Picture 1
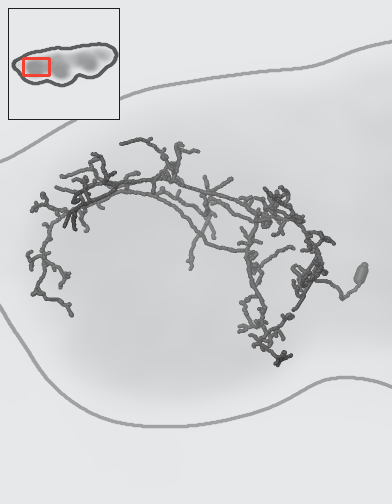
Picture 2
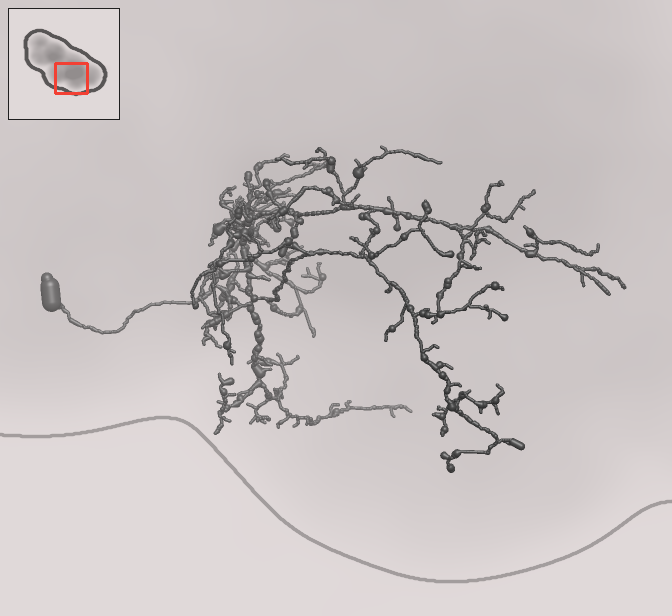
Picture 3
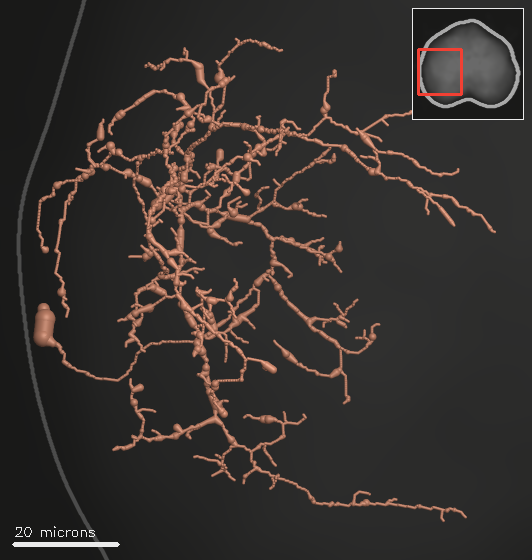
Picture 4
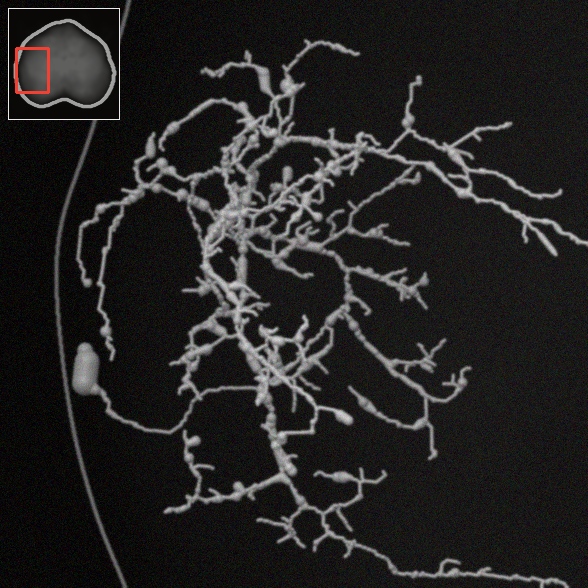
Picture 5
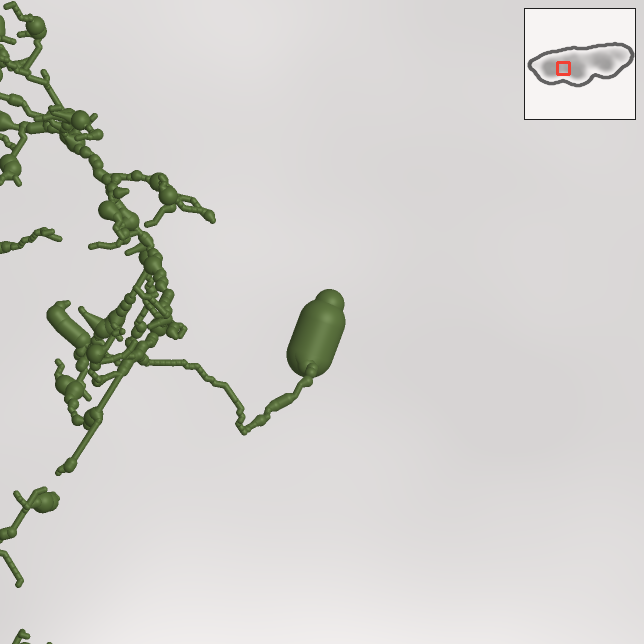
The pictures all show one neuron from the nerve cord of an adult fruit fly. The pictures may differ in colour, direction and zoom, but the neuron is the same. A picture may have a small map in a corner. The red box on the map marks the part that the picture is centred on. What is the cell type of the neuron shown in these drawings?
IN03A065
